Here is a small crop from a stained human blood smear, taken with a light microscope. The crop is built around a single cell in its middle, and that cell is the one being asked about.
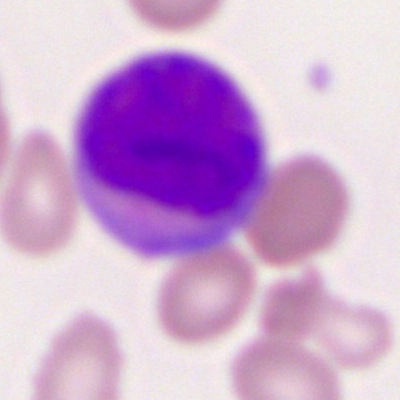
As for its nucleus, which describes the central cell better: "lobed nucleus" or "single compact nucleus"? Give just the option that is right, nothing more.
Single compact nucleus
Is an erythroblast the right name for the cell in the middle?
no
